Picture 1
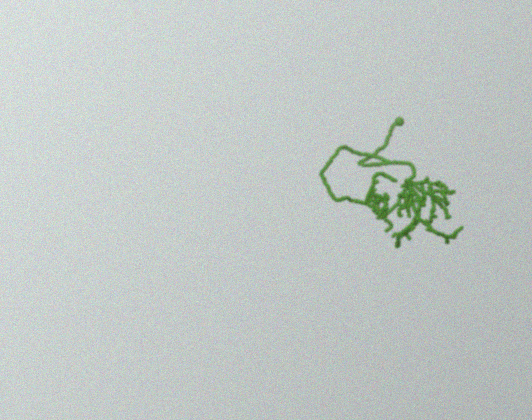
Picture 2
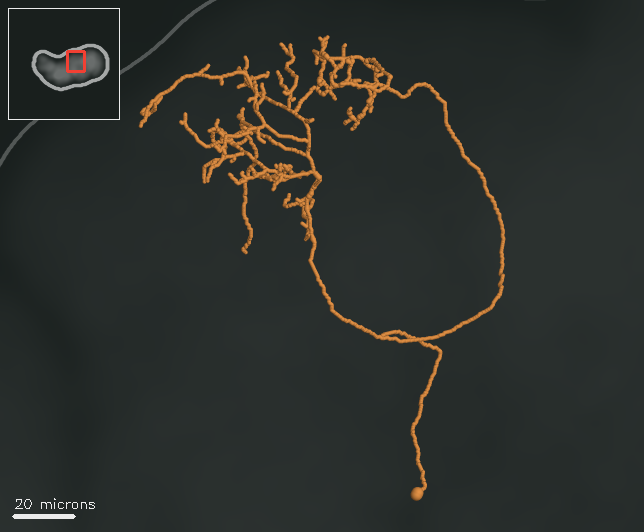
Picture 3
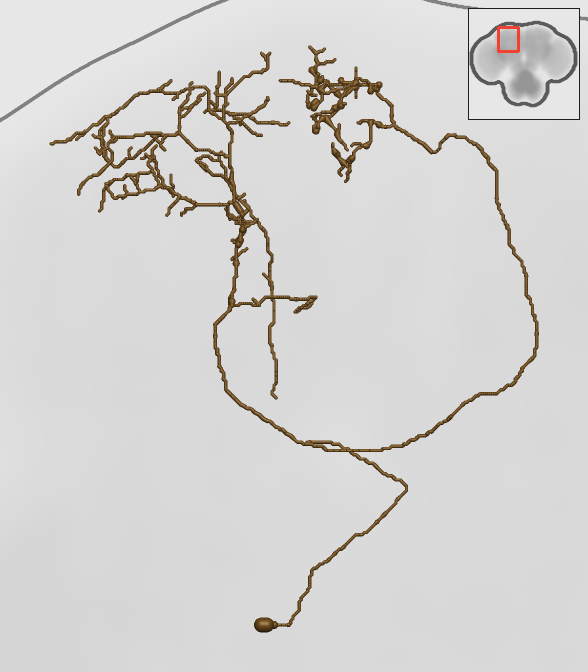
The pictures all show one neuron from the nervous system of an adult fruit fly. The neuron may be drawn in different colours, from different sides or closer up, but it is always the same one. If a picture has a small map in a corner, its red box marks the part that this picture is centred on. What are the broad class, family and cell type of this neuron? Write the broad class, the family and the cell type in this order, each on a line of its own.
central-brain intrinsic neuron
hemilineage CREl1
SLP240_b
